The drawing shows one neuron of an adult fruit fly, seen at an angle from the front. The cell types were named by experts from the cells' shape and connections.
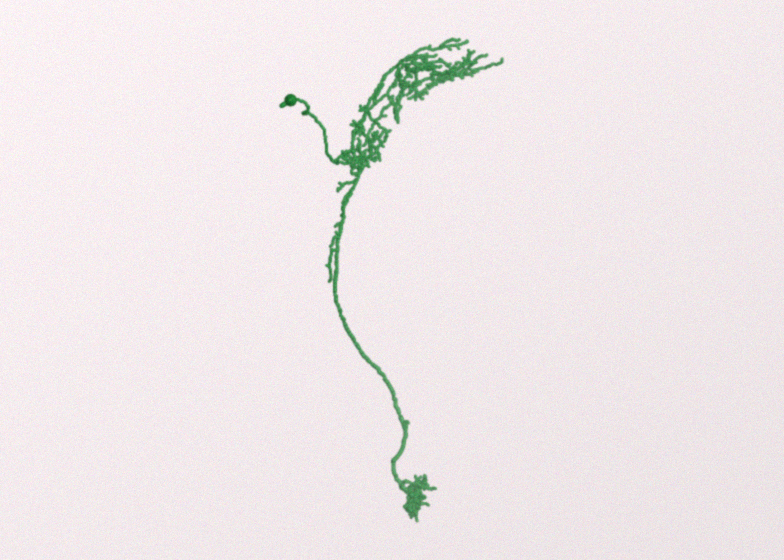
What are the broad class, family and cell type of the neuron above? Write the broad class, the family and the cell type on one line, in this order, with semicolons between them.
central-brain intrinsic neuron; DNd; DNd01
